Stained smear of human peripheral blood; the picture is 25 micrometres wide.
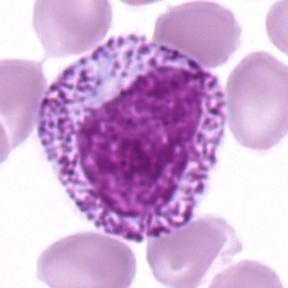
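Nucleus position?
Off-centre, toward the lower right.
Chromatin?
Purple, mottled and clumped, not smooth.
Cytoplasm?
Filled with numerous coarse dark purple granules.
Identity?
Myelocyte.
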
